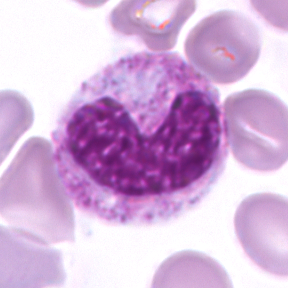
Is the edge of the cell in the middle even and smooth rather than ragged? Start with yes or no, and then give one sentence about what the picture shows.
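Yes. The cell has a round, smooth outline.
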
